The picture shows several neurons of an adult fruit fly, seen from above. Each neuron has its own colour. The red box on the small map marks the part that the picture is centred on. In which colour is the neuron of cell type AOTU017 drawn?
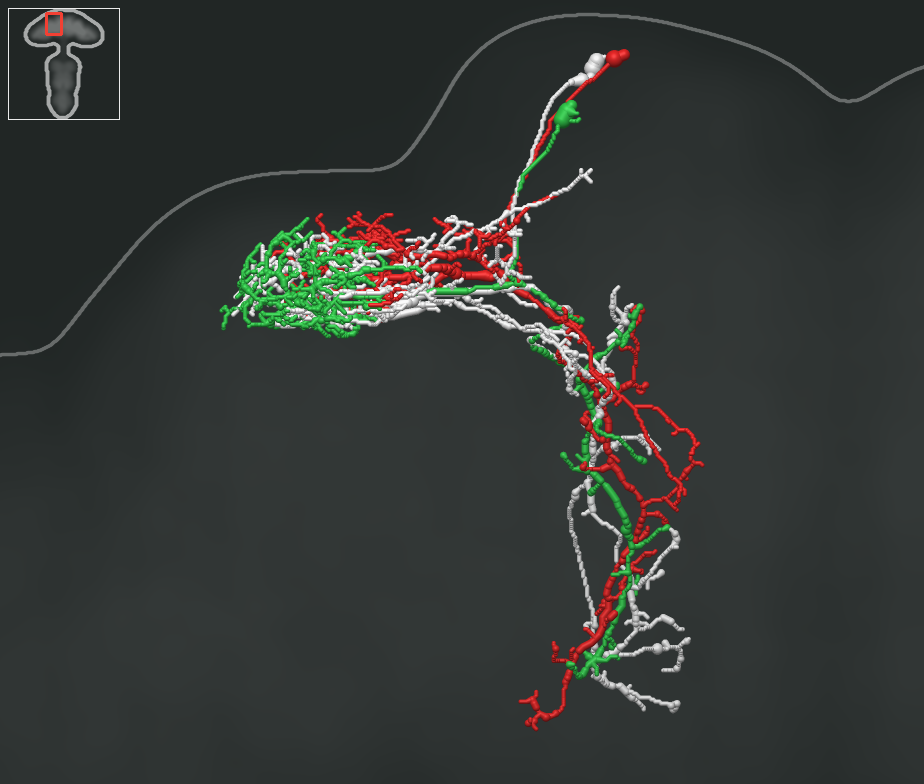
white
